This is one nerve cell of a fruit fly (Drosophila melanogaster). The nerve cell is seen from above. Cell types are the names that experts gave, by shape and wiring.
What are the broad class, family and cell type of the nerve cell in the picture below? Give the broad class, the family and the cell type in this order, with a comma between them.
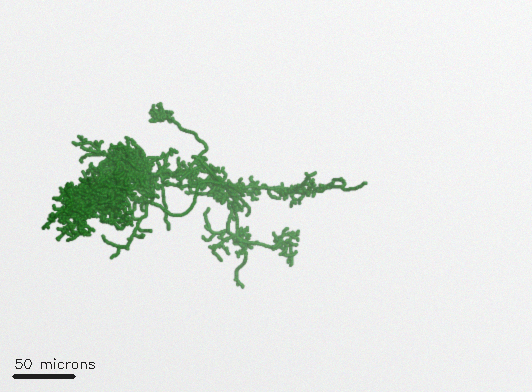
central-brain intrinsic neuron, hemilineage VESa1, AVLP597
